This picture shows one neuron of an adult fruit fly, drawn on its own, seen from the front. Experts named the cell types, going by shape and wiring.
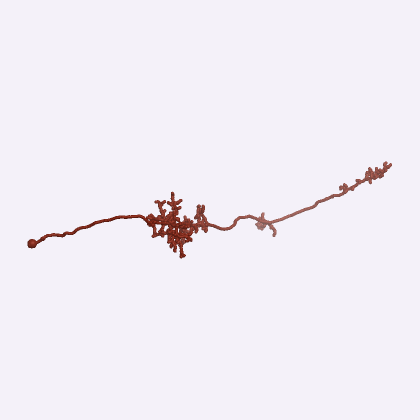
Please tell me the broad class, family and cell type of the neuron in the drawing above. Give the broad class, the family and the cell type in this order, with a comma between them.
optic-lobe intrinsic neuron, TmY, TmY10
